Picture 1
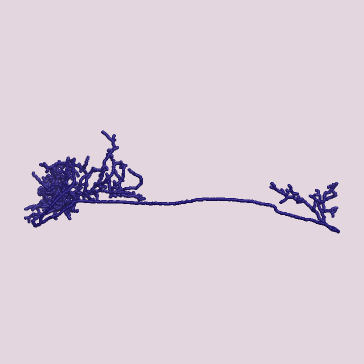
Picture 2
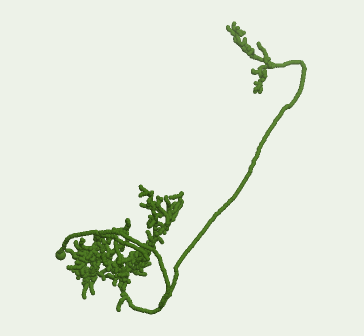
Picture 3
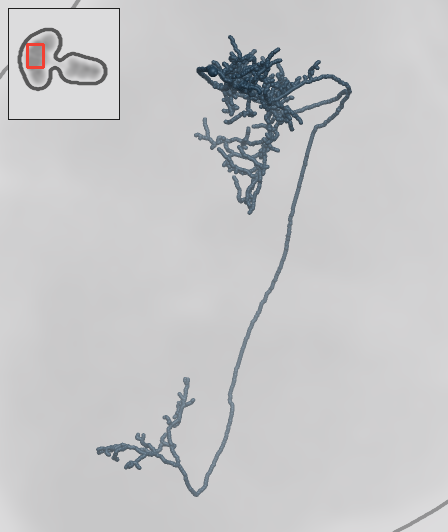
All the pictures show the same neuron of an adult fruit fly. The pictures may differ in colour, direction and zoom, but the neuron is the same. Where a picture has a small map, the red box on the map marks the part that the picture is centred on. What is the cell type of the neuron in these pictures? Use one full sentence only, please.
The cell type PVLP034 is the type of this neuron.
